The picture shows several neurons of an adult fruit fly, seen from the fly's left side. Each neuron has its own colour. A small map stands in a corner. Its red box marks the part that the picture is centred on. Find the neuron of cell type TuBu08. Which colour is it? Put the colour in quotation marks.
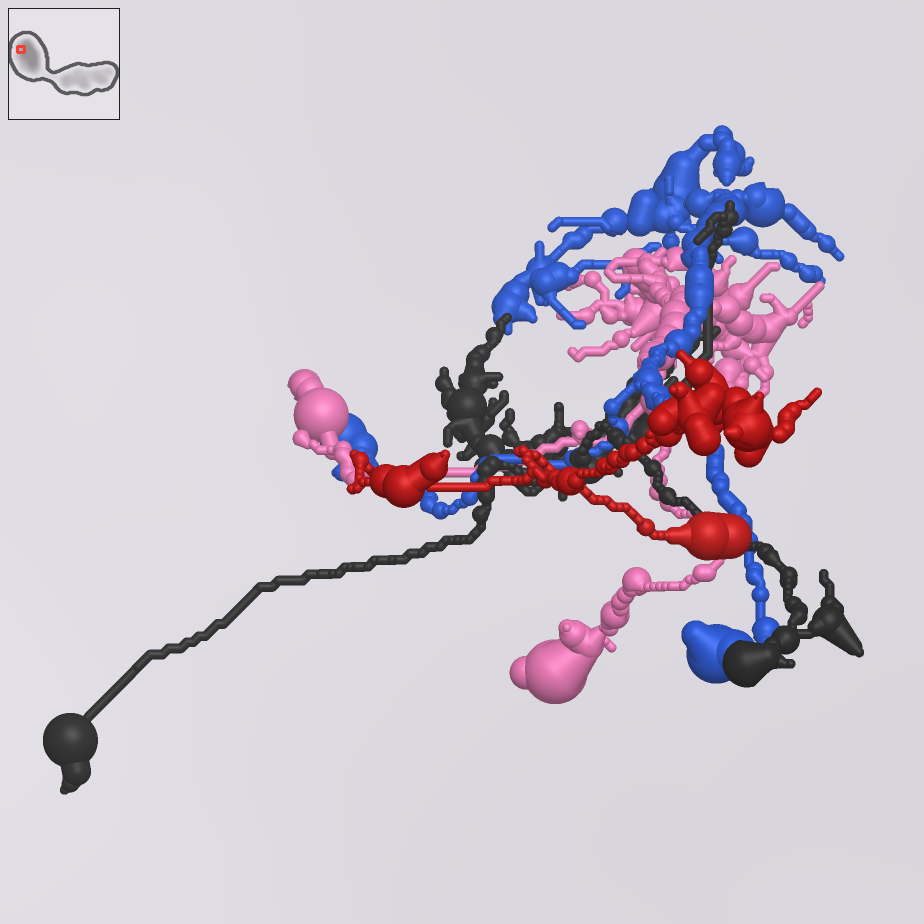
"red"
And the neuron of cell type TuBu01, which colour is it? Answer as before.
"pink"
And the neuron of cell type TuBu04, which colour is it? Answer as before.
"black"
